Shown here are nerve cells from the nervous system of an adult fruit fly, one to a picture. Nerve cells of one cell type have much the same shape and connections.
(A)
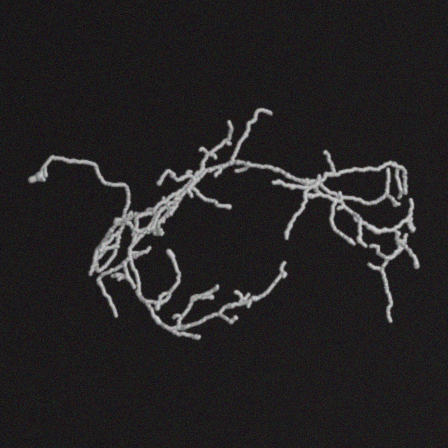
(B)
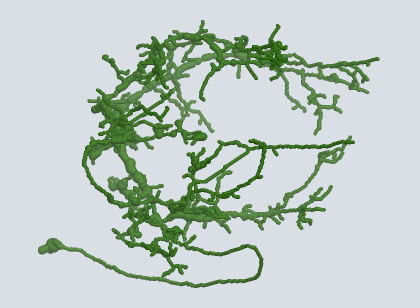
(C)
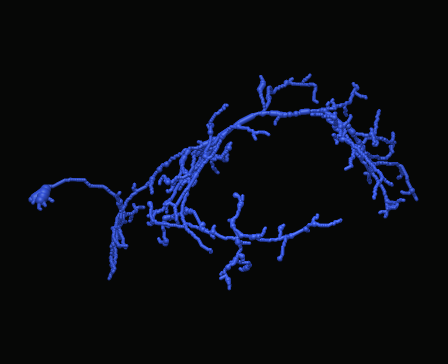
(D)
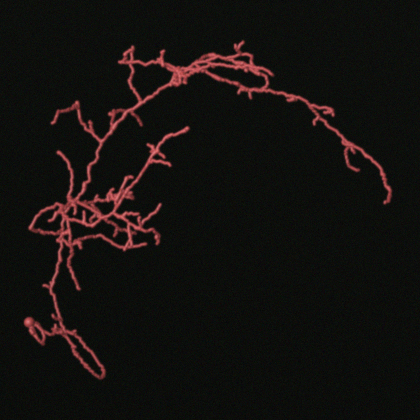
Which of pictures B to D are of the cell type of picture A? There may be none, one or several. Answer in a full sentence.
Picture C and picture D are of the same cell type.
